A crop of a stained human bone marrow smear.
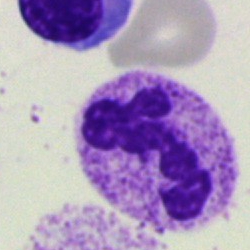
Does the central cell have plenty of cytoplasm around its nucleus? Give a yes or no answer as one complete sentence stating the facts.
Yes, what surrounds the nucleus is a broad expanse of cytoplasm.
